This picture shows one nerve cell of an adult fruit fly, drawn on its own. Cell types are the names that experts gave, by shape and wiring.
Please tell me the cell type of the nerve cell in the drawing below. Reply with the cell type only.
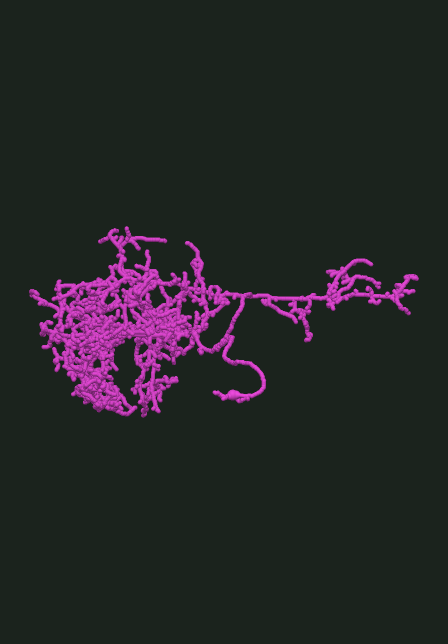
IN10B002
